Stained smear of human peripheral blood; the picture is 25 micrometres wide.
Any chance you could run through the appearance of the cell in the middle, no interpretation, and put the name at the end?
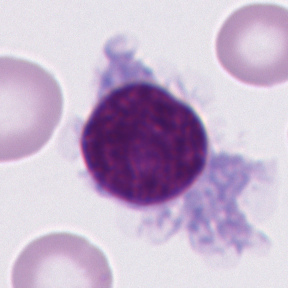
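Irregular and ragged rather than smooth, the cell outline carries fine, hair-like wisps projecting from the edges of the cytoplasm. The cytoplasm is pale greyish-blue and most abundant below and to the right of the nucleus. The nucleus is round in outline and about 11 micrometres across. The cell is a hairy cell.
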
